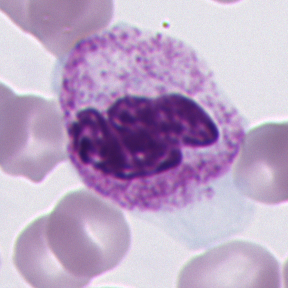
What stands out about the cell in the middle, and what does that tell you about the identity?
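First, the nucleus: irregular and folded, its several lobes overlapping. Second, its shape: elongated, lying across the cell from left to right. Third, the chromatin: dense and dark purple, with paler clefts between the folds. Fourth, the lower right: a pale bluish-grey area with few granules forms the cell's edge there. This is a segmented neutrophil.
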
